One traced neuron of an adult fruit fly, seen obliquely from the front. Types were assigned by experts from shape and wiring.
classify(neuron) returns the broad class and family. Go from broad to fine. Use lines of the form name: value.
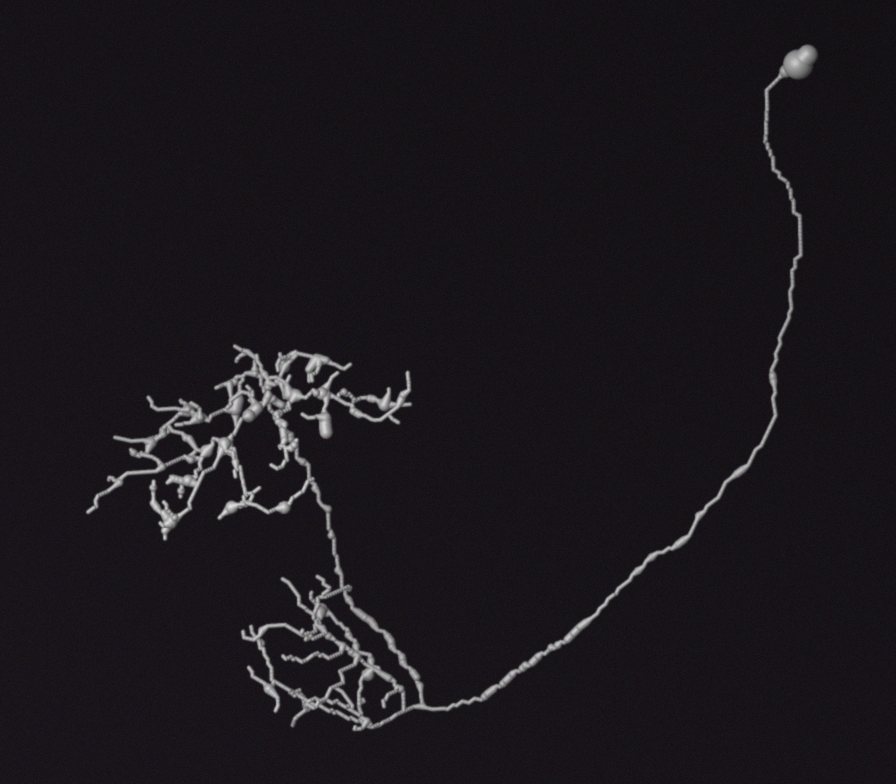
broad class: central-brain intrinsic neuron
family: class CX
